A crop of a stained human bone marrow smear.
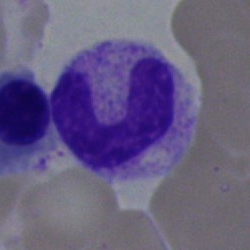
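Band neutrophil, central cell, stained human bone marrow smear. Its nucleus is a thick curved band bent into a U, opening upward, with dark purple, condensed chromatin. Fine purple granules lie scattered through the cytoplasm. Outline roughly round, edge smooth.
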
